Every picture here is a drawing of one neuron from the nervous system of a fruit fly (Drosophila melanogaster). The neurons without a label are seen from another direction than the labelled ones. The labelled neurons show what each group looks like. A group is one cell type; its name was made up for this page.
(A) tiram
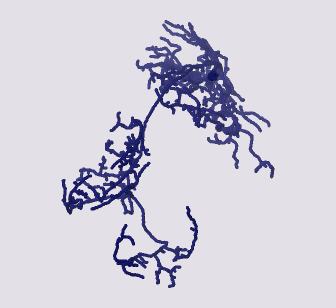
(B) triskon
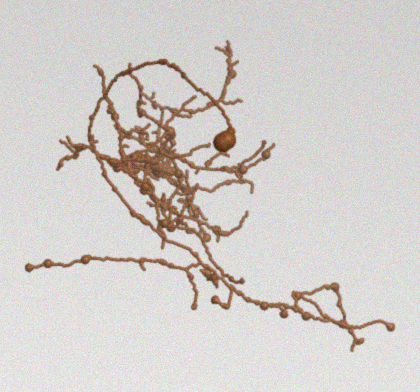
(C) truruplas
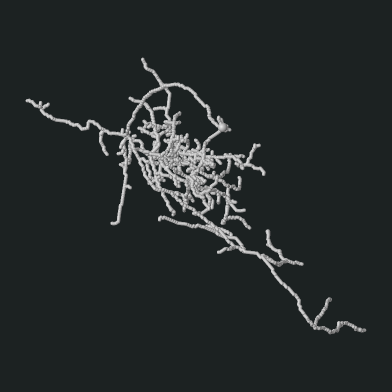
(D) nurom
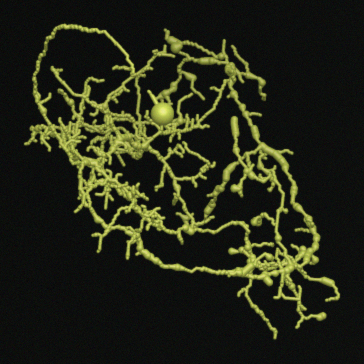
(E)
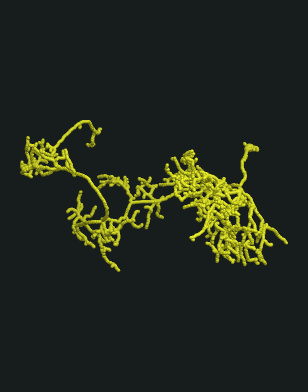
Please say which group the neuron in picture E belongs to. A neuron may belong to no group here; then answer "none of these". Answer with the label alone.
tiram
